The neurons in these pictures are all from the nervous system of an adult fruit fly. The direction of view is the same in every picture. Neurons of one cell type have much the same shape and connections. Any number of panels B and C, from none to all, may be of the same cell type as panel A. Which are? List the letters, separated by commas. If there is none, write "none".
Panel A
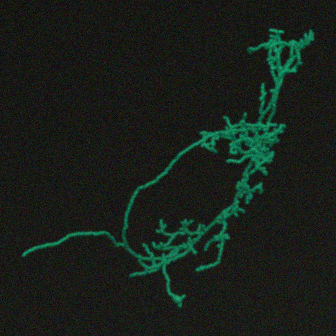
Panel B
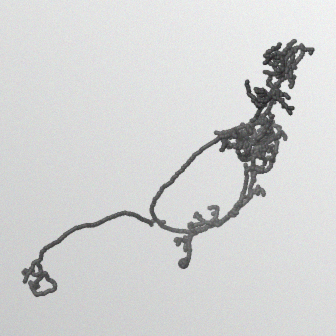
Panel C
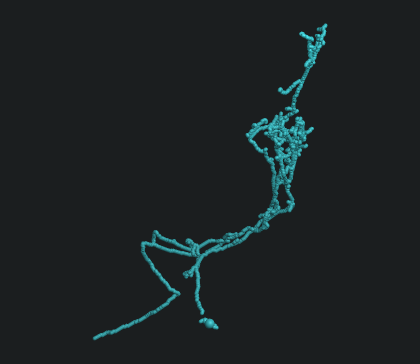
B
